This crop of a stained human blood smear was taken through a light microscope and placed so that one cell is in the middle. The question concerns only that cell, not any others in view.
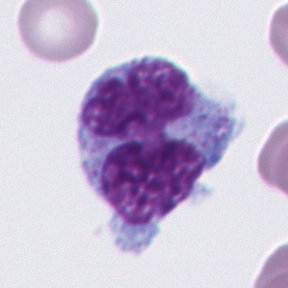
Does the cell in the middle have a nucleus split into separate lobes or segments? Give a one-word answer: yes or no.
Yes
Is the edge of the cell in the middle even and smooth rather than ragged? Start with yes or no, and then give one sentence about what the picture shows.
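No. The cell outline is irregular, with ragged cytoplasmic tags at the bottom and on the right.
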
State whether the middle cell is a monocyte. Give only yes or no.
yes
